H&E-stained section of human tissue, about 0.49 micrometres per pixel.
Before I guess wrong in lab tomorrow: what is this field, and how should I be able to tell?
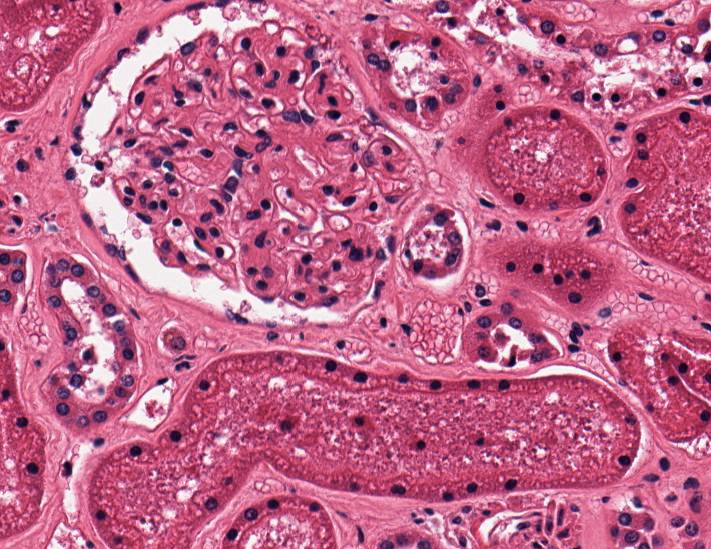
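Item by item, this is the cortical labyrinth of the kidney. To begin with, a single glomerulus occupies the upper left. Next, its tuft is built of many thin-walled capillary loops with scattered dark nuclei between them. Then a white crescent of Bowman's space, widest along the left side, separates the tuft from its capsule.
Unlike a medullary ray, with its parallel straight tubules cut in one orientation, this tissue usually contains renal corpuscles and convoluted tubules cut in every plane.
Last, a long tubule cut along its length runs horizontally across the lower half.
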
